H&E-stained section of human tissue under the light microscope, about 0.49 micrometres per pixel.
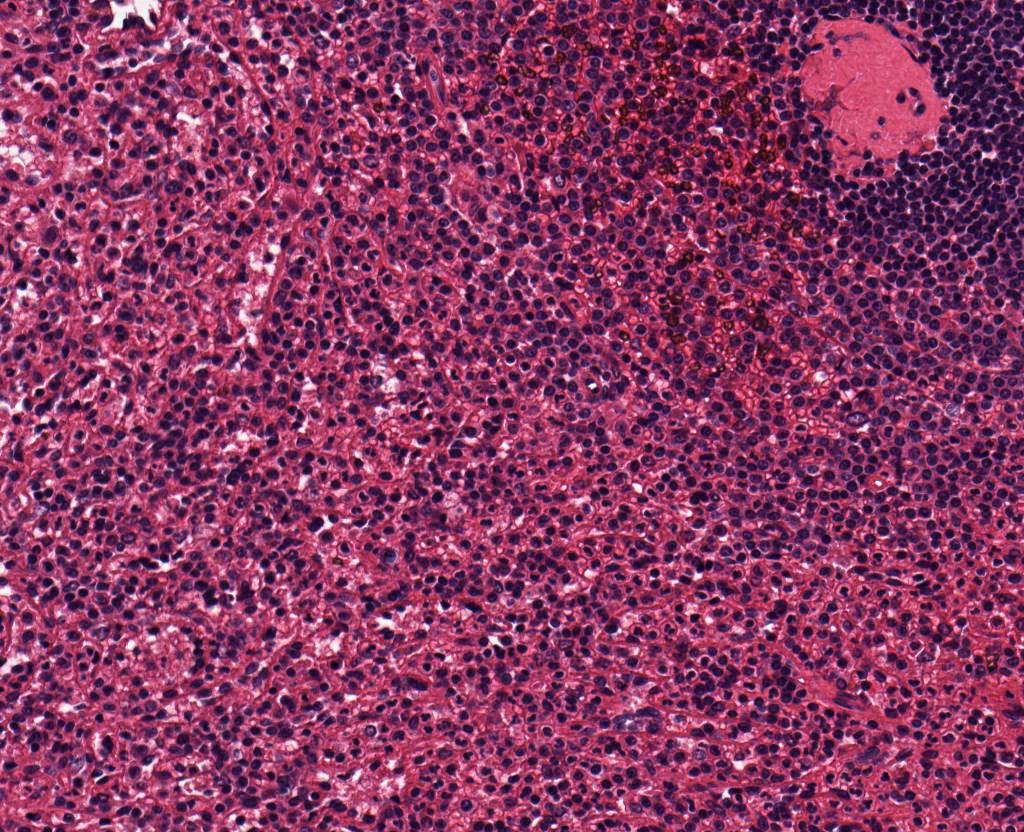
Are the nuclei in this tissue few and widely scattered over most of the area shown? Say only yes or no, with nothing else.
No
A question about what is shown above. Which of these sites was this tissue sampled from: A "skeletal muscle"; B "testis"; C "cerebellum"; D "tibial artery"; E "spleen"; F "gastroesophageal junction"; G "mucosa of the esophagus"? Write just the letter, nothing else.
E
